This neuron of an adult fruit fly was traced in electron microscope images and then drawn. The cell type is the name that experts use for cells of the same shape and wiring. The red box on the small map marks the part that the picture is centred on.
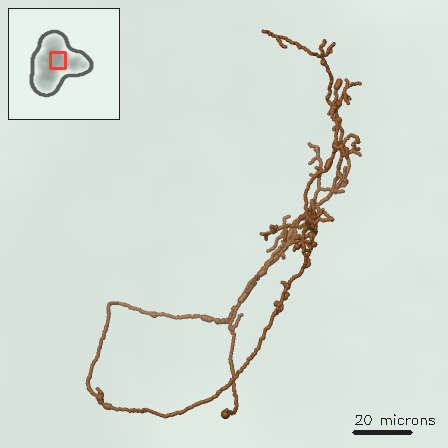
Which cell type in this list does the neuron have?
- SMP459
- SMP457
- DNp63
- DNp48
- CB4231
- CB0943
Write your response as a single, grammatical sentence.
This neuron is categorized as cell type CB0943.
